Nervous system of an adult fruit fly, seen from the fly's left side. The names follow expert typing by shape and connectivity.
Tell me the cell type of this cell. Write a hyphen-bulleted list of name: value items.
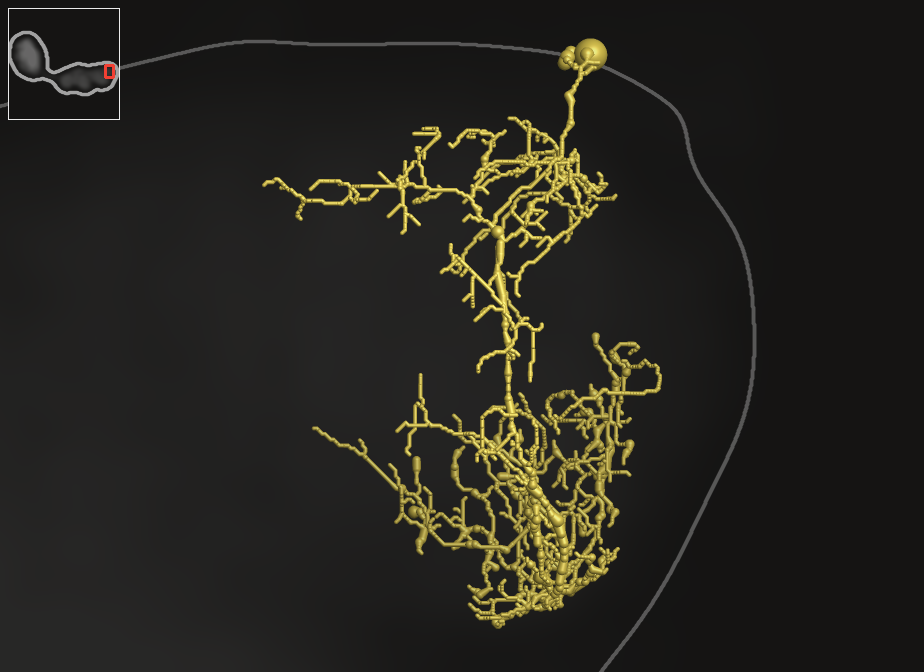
- cell type: INXXX265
